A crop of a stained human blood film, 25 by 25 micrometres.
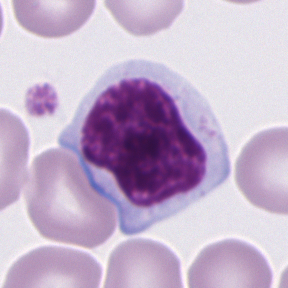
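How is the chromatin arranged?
Dark purple, clumped into patches with paler areas between.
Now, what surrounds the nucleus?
A broad rim of pale greyish-blue cytoplasm, darker blue along its lower-left edge where a red cell meets it.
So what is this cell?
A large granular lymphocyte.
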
